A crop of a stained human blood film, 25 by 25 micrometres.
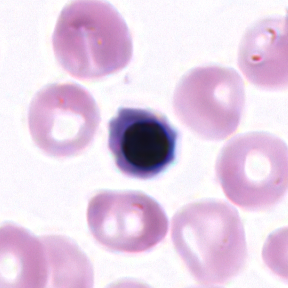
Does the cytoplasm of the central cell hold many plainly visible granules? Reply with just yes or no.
No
